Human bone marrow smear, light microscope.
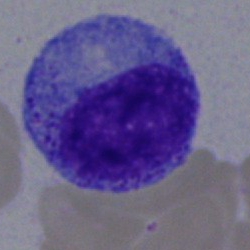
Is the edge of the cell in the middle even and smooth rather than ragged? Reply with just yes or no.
Yes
